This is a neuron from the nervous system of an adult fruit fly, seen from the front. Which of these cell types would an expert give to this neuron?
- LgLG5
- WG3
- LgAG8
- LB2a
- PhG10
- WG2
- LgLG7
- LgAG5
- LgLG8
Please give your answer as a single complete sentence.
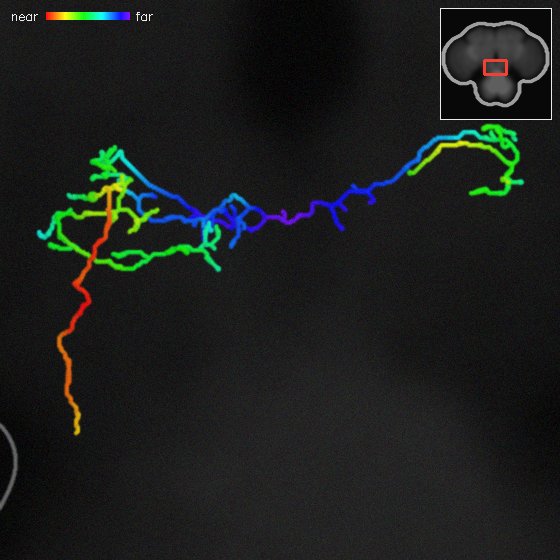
As its cell type, this neuron has PhG10.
